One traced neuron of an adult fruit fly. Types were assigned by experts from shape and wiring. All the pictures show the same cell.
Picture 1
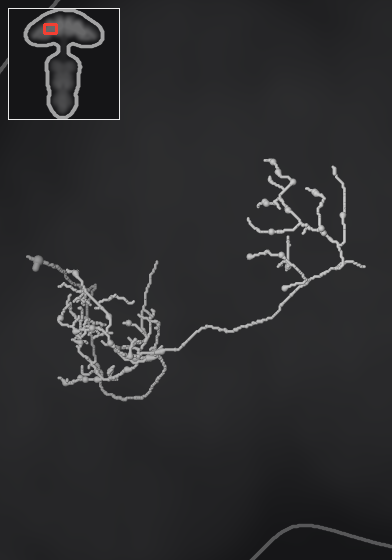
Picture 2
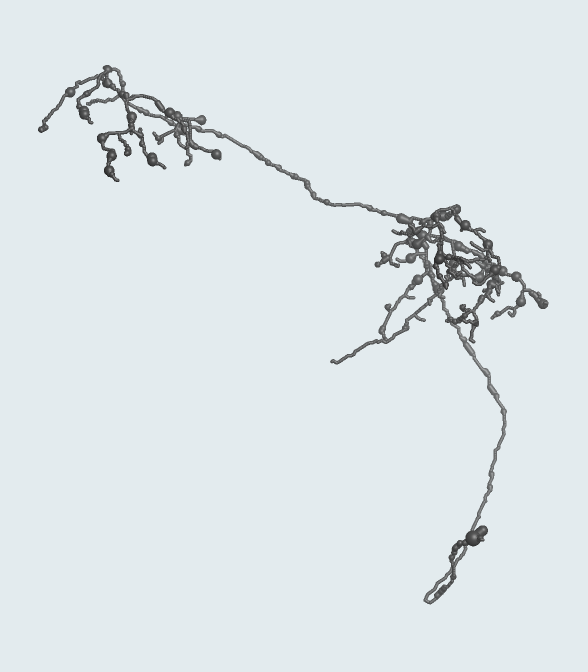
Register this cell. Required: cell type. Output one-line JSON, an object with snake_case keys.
{"cell_type": "CB2292"}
